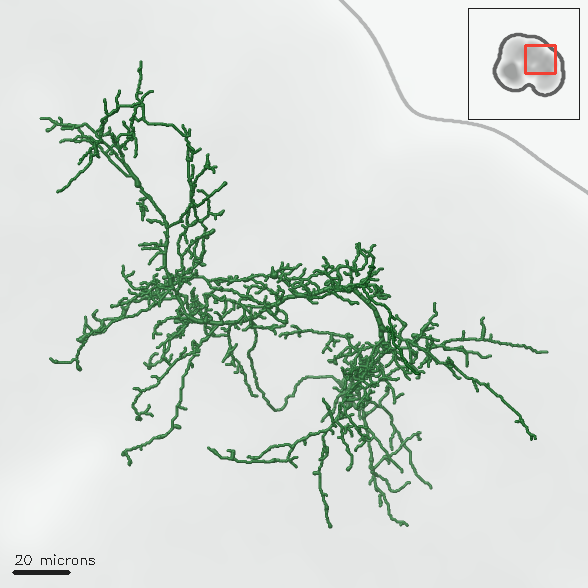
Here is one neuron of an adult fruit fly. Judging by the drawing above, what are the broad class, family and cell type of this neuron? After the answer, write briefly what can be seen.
Its broad class is central-brain intrinsic neuron. Its family is hemilineage SMPp&v1_ventral. It is of cell type IB109. From left to right in the picture it spans about 190 microns. The picture shows more than a hundred branch ends.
